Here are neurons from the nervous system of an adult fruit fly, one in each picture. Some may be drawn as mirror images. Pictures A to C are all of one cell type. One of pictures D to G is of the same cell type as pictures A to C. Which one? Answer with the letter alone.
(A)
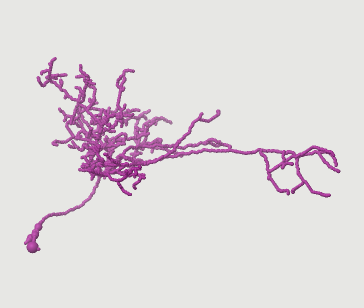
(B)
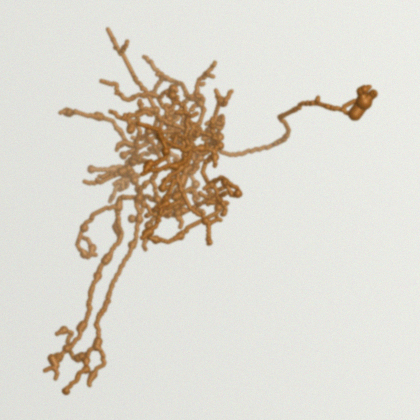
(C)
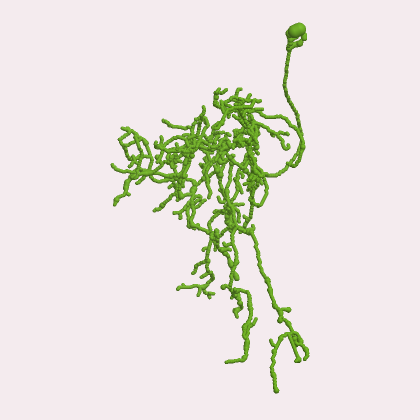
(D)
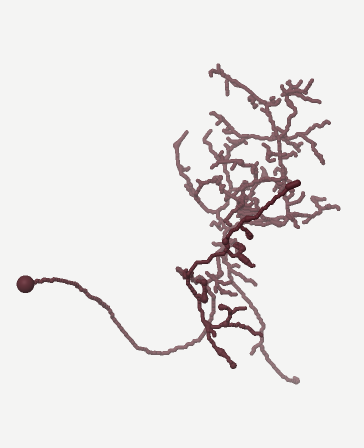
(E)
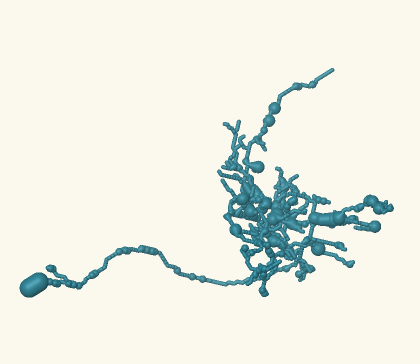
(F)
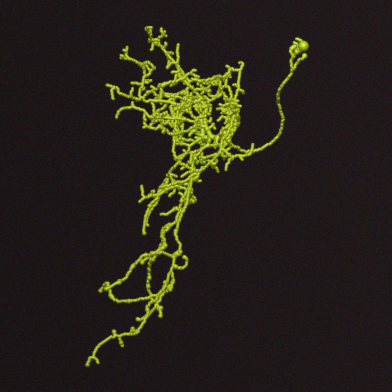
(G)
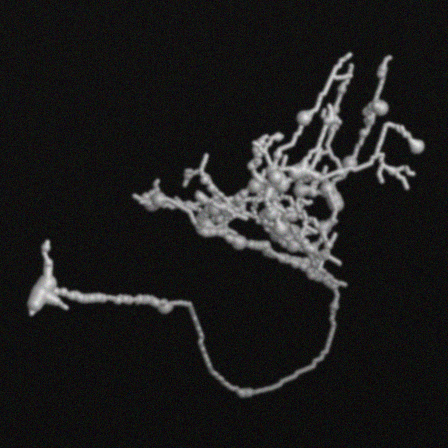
F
